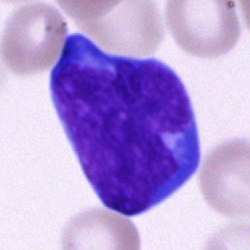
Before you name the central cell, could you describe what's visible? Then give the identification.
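Cytoplasm forms only a thin rim. Nucleus fills most of the cell, following its angular shape. Chromatin finely stippled with small paler spots, not coarsely clumped. Small pale clear patch at the lower right nuclear edge. This is a blast.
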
